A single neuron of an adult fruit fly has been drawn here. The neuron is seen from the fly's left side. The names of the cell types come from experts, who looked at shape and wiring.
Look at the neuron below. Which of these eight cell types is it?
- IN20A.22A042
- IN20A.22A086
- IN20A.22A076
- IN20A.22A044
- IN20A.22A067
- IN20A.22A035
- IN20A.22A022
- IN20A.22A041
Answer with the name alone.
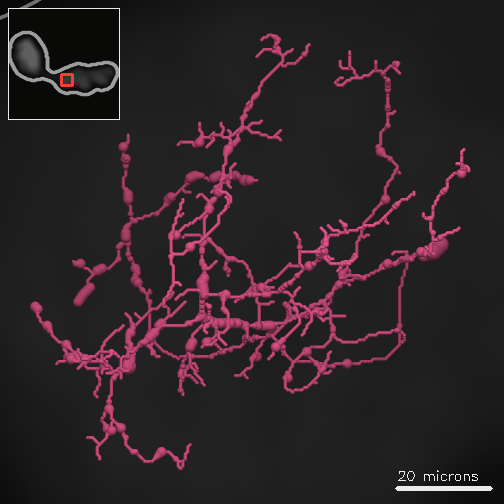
IN20A.22A042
